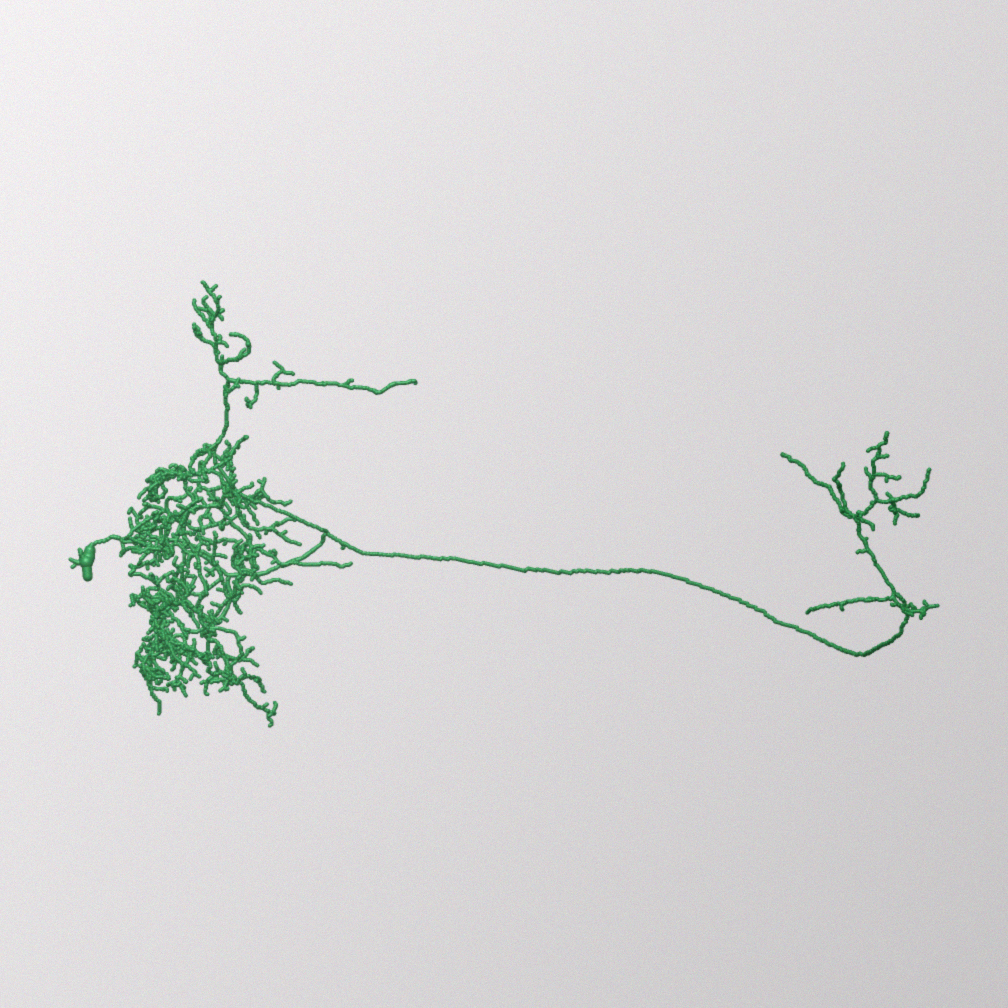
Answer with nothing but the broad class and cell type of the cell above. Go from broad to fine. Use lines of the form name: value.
broad class: central-brain intrinsic neuron
cell type: AVLP217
